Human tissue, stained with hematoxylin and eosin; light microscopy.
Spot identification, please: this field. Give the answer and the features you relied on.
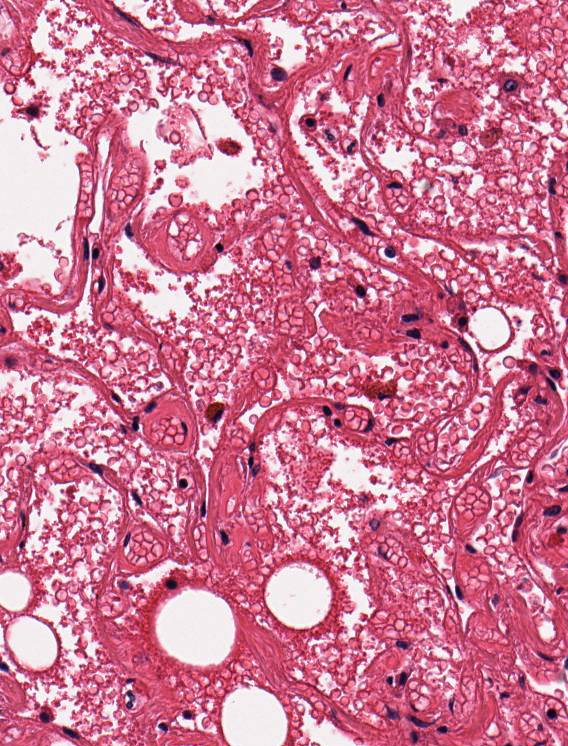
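I would call this alveolus. What settles it is the thin, wavy pink septa dividing the field into irregular spaces.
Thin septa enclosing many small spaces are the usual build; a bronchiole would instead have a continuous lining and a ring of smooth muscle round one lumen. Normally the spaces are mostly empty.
Here, though, many loosely scattered red blood cells fill them. A few cells with brown granular cytoplasm lie among the red cells, one just left of the centre. And the nuclei in the septa are small, dark and mostly elongated.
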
